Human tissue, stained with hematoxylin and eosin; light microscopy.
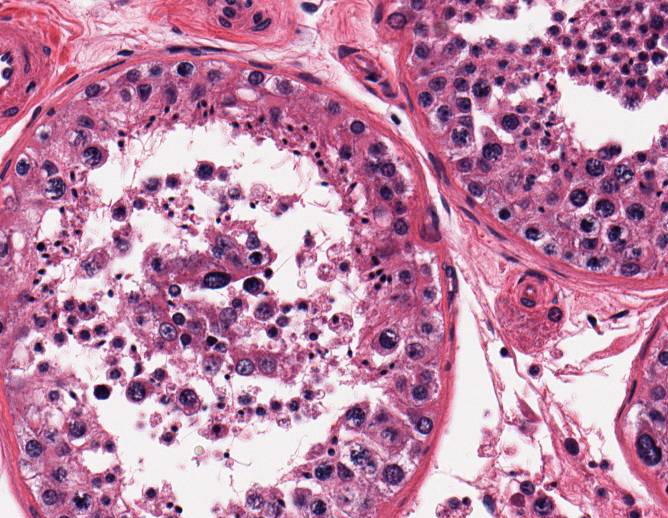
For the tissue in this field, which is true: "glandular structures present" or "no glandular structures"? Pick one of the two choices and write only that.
Glandular structures present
